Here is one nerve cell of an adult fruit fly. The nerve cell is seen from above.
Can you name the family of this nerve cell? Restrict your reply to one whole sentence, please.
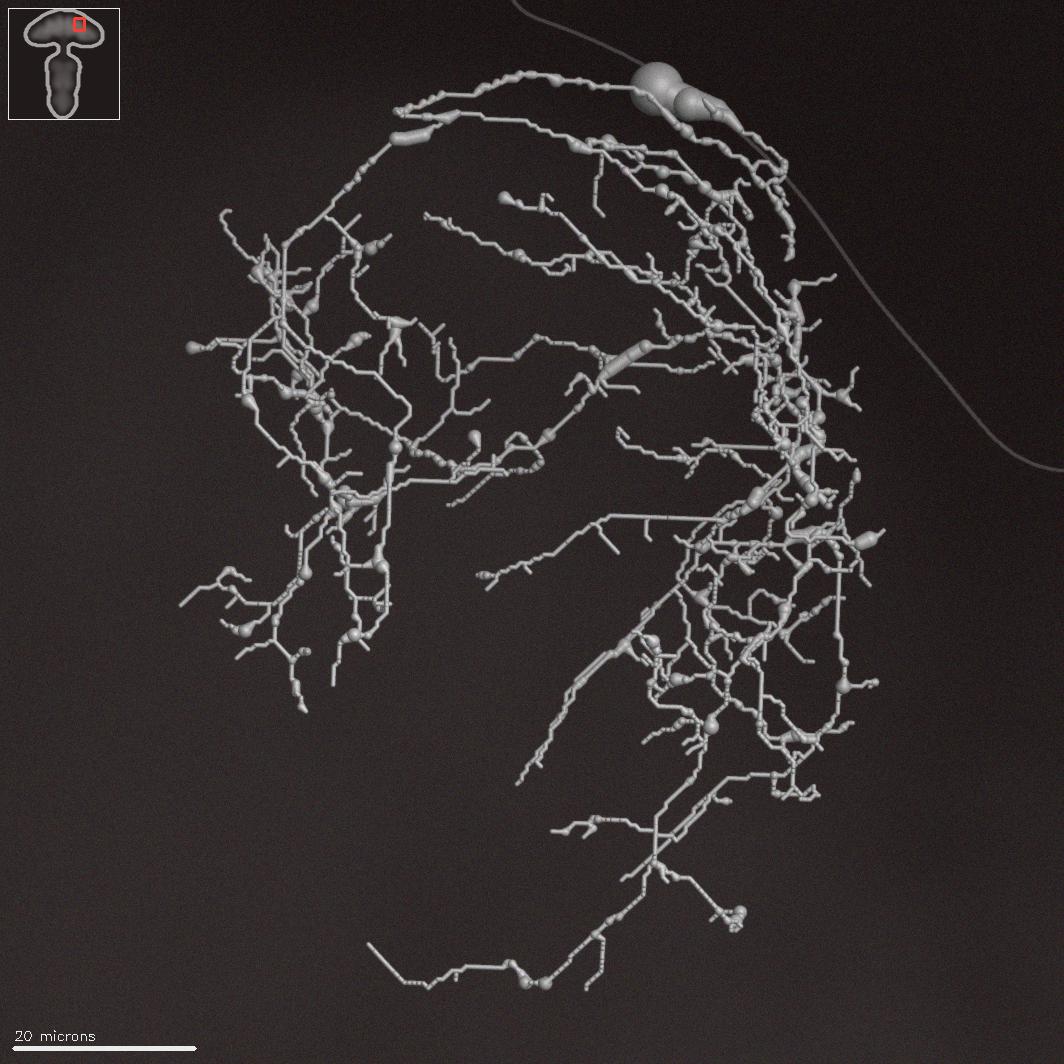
The family to which the nerve cell belongs is hemilineage VLPa1_lateral.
